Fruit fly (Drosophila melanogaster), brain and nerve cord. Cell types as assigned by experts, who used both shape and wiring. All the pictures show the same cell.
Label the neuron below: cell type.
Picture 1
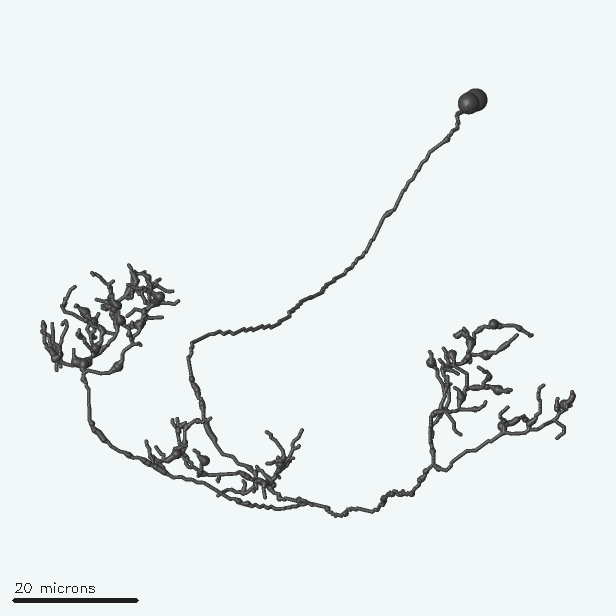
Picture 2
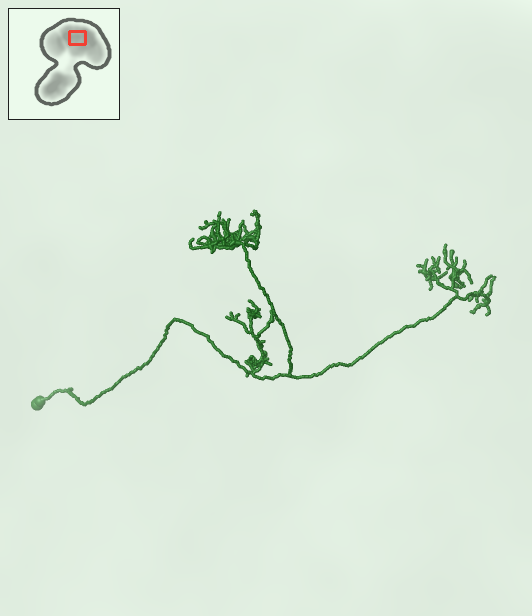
vDeltaE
